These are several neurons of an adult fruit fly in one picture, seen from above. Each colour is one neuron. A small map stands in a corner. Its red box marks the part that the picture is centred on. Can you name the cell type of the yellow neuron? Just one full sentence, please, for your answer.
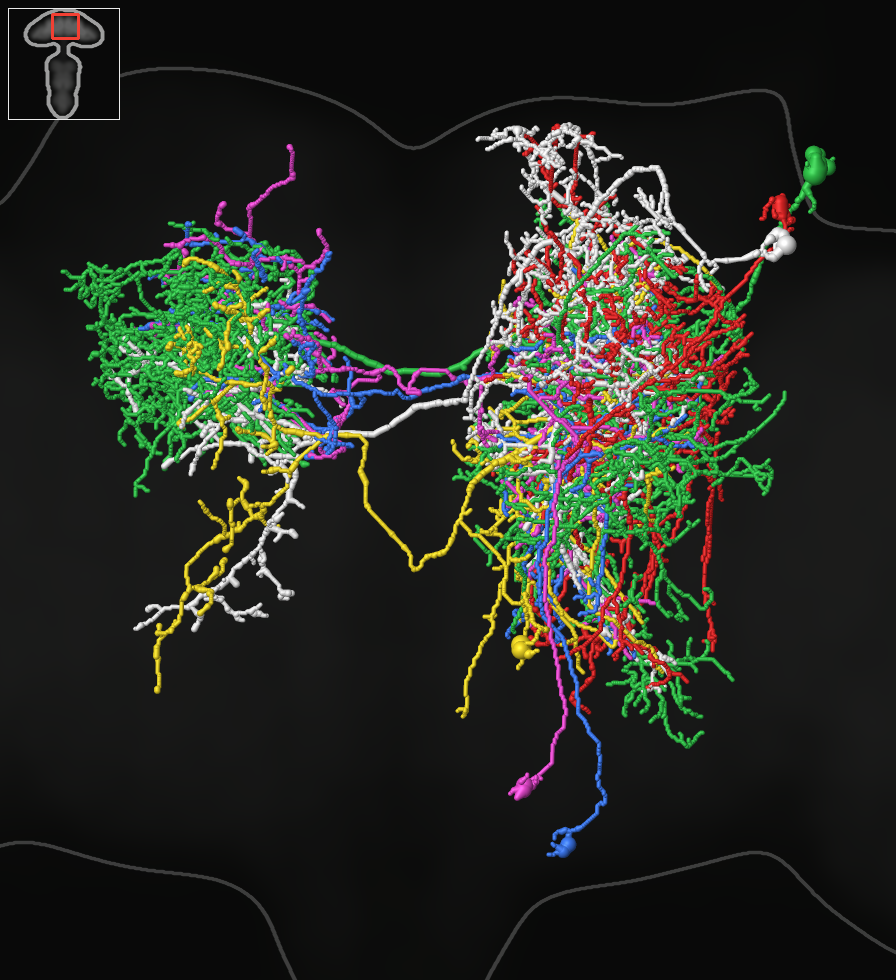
This neuron is classified under the cell type VES057.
